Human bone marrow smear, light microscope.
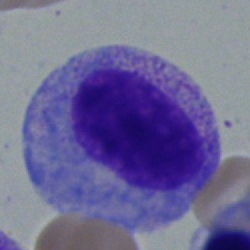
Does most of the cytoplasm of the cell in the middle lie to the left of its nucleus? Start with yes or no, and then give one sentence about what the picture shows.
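Yes. The nucleus lies off-centre toward the upper right of the cell.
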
